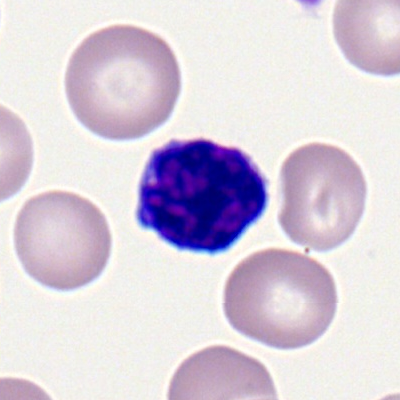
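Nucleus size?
Fills almost the whole cell, leaving a very thin rim of cytoplasm.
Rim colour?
Pale blue.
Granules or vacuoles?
None: no granules in the cytoplasm, no vacuoles in the cell.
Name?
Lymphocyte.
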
